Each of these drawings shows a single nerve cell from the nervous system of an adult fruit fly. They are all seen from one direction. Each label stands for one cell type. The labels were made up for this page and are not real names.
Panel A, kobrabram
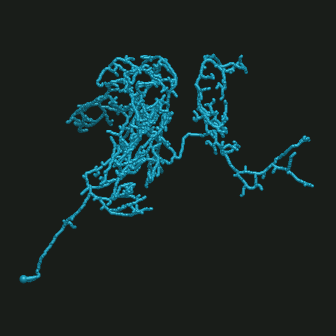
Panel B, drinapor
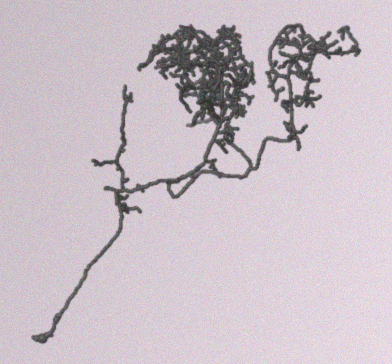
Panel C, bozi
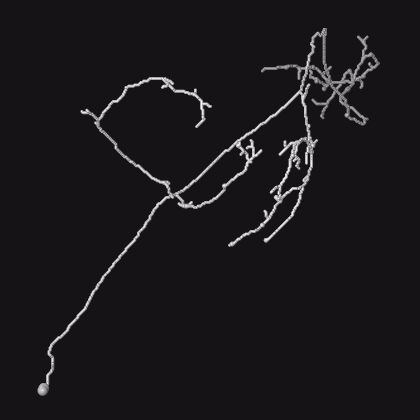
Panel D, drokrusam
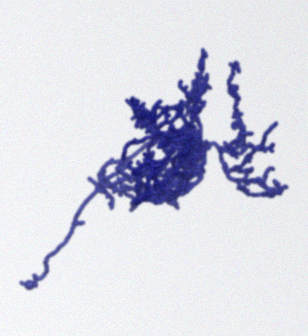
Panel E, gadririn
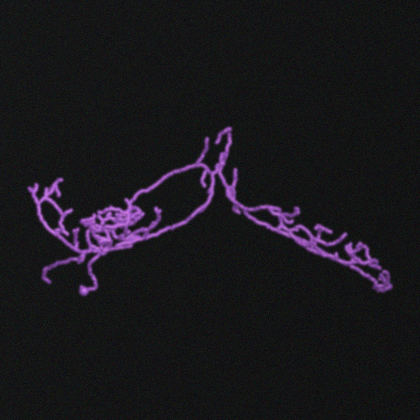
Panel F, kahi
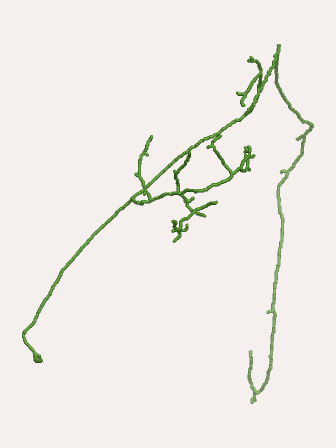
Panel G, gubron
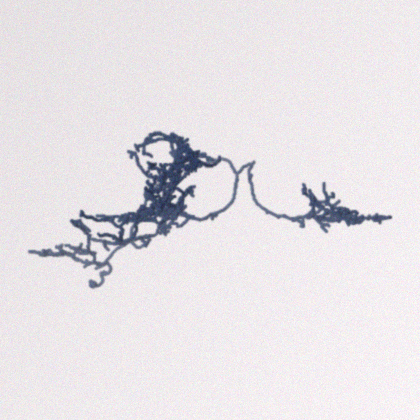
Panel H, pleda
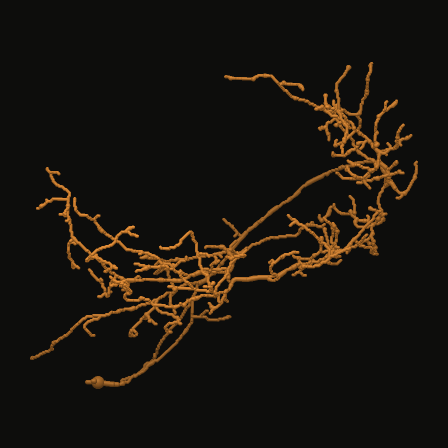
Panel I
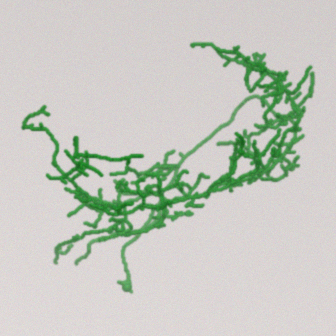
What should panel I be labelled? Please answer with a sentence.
It belongs to pleda.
